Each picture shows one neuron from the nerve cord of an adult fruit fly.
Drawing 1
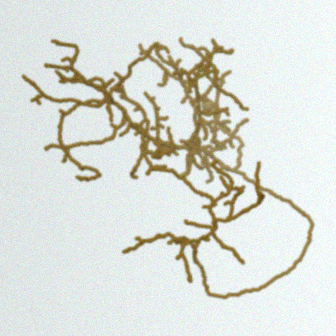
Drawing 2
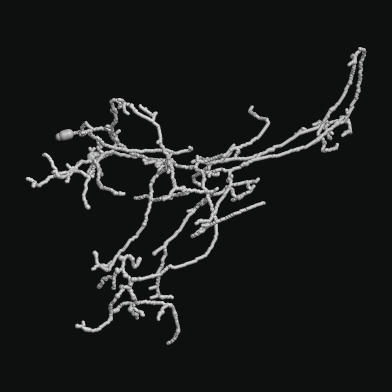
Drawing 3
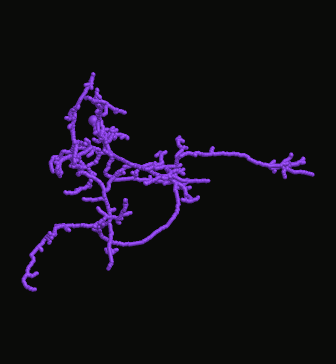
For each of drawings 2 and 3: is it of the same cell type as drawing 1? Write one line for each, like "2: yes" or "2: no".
2: no
3: yes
